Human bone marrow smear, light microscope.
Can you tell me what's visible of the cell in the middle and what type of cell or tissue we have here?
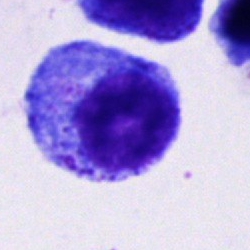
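Looking at this cell, the nucleus sits off-centre, over towards the right side. The cytoplasm around it is blue. Fine reddish-purple granules are scattered through that cytoplasm, and they are most noticeable in its lower left part. So this is a promyelocyte.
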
